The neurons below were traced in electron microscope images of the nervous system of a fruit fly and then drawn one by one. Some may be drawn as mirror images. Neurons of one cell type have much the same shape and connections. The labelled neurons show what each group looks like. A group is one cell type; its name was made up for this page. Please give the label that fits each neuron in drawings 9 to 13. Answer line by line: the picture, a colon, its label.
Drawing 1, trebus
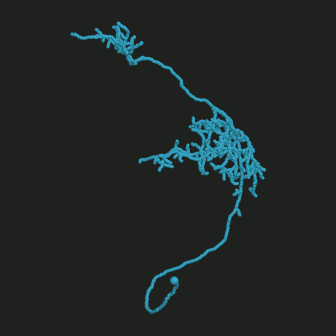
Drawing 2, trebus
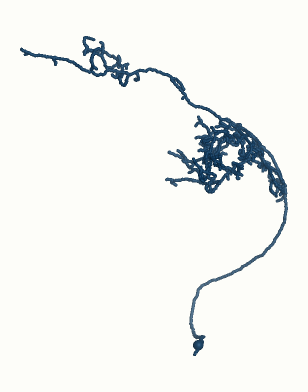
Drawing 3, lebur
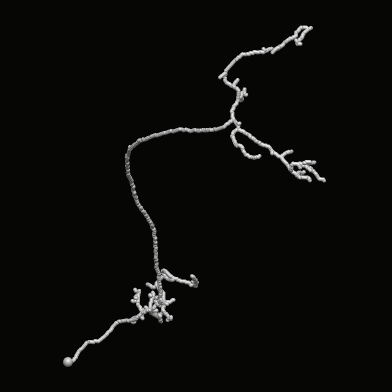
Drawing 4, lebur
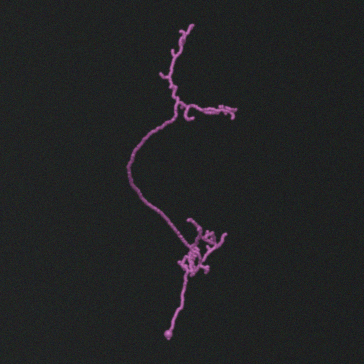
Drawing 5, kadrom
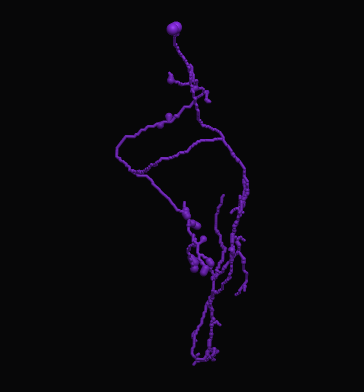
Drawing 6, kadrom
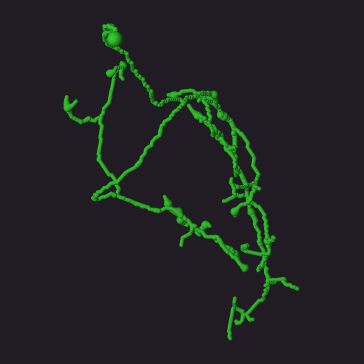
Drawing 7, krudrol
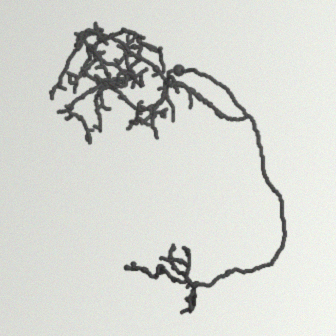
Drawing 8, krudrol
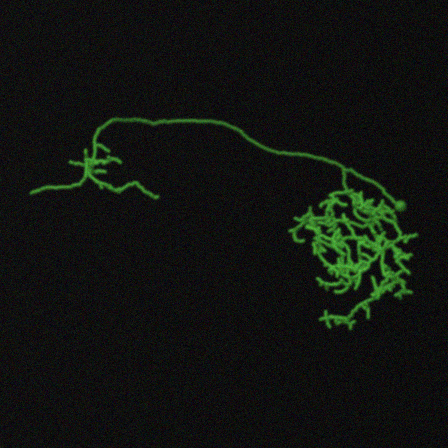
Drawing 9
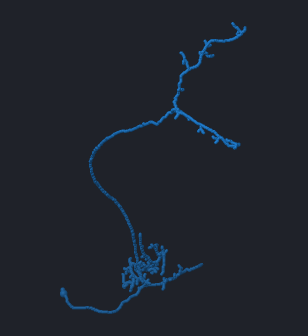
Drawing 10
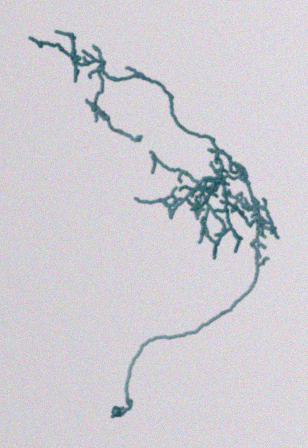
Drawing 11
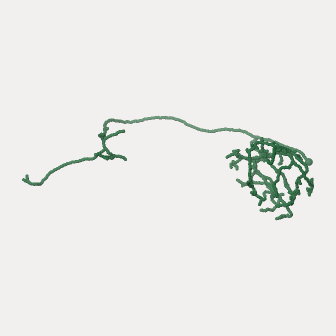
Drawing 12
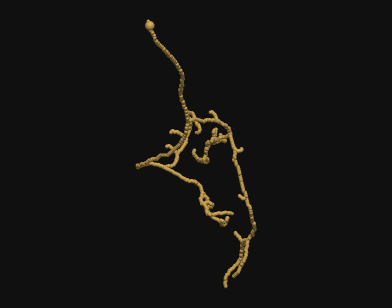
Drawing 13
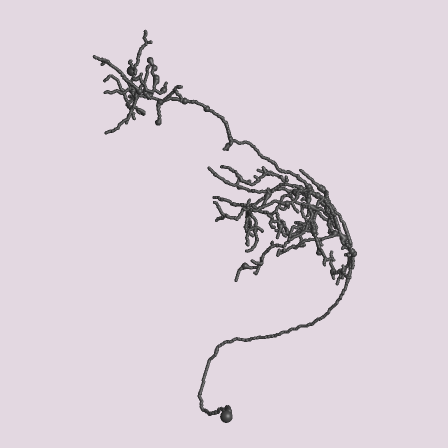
9: lebur
10: trebus
11: krudrol
12: kadrom
13: trebus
